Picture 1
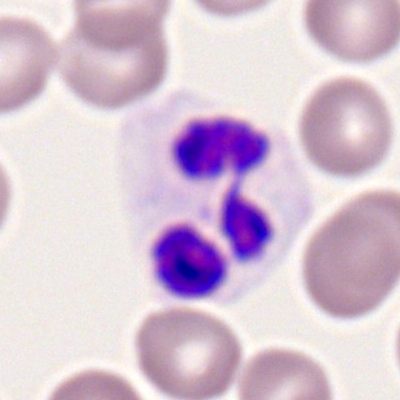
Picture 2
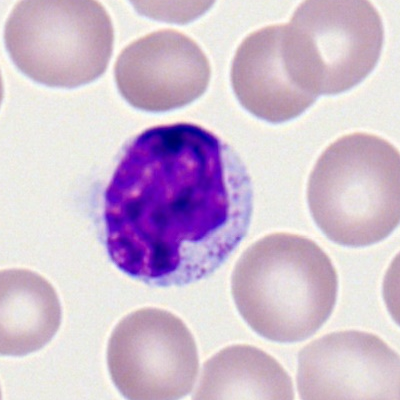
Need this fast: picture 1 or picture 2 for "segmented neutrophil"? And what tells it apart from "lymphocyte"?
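Picture 2's your lymphocyte; the segmented neutrophil is picture 1. The nucleus is where they part ways most: the neutrophil's is divided into three separate lobes linked by thin threads of nuclear material, while the lymphocyte's fills most of the cell and has a notch on its lower right side.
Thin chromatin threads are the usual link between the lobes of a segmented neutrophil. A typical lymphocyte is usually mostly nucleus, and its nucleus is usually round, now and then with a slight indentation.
Chromatin is dark purple in both, densely clumped in the neutrophil and clumped with paler patches in between in the lymphocyte.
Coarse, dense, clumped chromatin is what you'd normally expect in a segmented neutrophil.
No nucleoli show in the neutrophil, and its cytoplasm is abundant and pale pinkish-lilac.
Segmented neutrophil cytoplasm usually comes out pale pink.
In the lymphocyte you'll spot fine reddish-purple granules scattered through the cytoplasm. Outlines differ too: irregular and somewhat angular for the neutrophil, roughly round for the lymphocyte.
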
